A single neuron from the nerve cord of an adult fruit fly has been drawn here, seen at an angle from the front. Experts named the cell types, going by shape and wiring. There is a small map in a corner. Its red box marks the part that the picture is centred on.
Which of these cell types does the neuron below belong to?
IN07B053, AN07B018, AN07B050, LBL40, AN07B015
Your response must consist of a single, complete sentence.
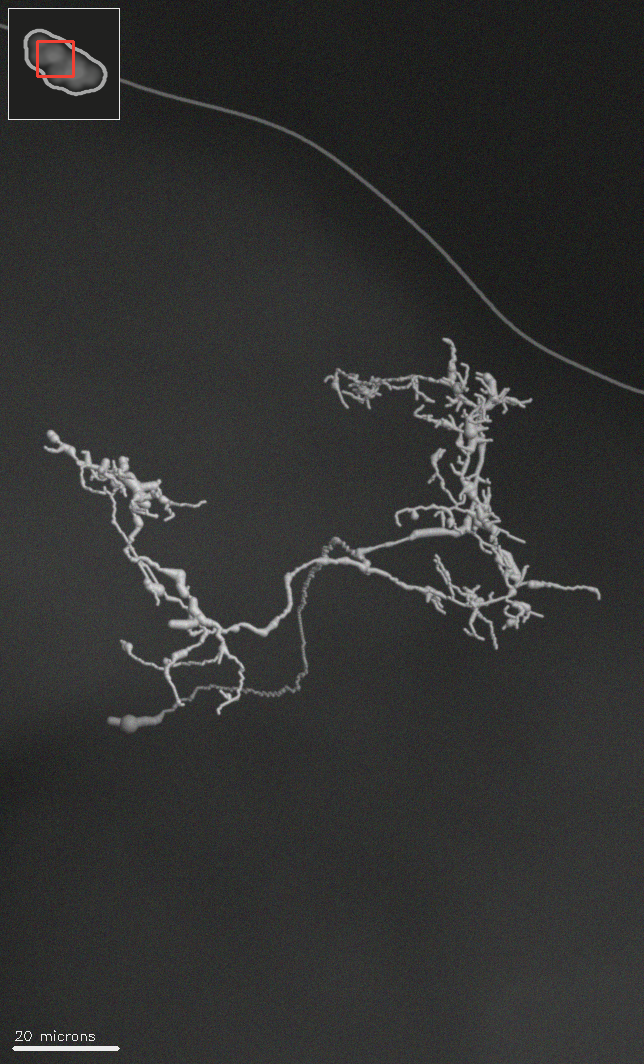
To this neuron applies the cell type name IN07B053.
